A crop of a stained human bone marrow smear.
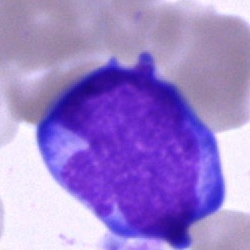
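Blast, the central cell in a stained bone marrow smear. Its outline is roughly oval, with a slightly angular border. Two small rounded knobs project from its upper edge. The cytoplasm stains deep blue and shows no granules.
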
